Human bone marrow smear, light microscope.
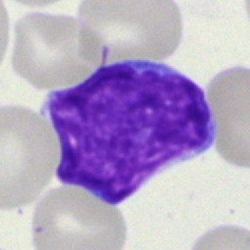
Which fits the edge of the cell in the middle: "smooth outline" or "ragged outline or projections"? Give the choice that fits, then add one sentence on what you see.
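Ragged outline or projections. A single short, thin projection extends upward from the top edge of the cell.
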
